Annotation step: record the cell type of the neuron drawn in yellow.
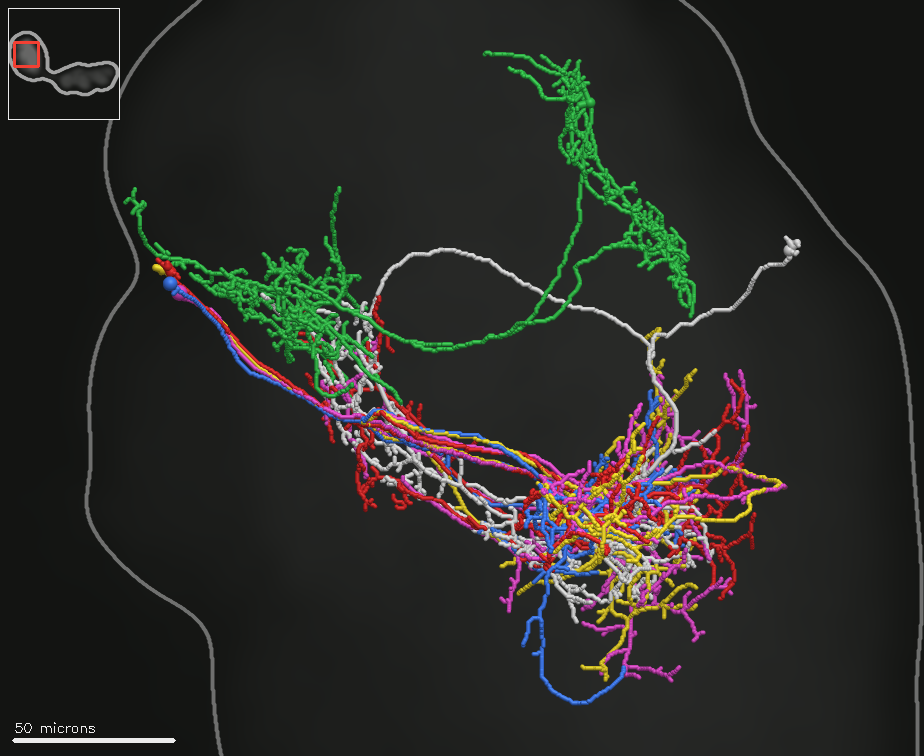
WED085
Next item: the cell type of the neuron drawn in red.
WED077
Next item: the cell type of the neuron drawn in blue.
WED078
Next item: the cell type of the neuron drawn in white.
WED122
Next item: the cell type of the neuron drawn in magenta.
WED079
